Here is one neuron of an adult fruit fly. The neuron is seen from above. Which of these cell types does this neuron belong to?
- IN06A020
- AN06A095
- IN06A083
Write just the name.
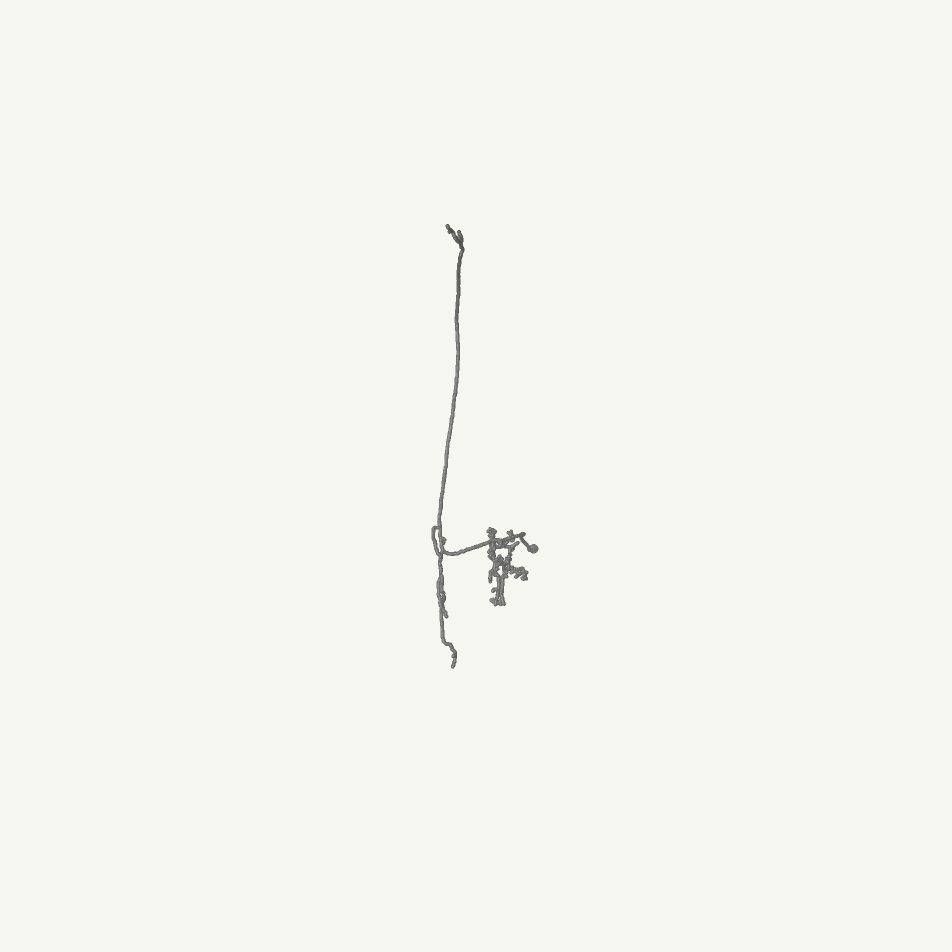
AN06A095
